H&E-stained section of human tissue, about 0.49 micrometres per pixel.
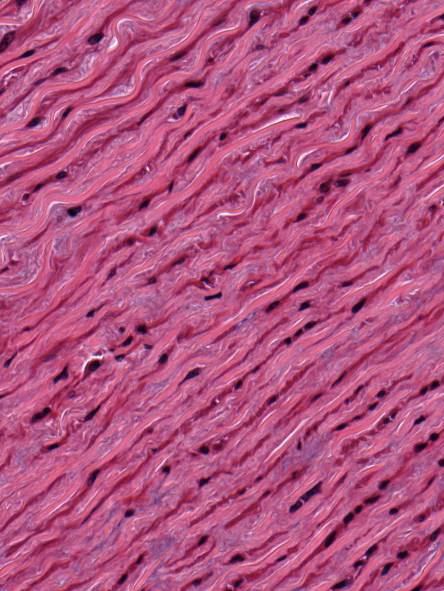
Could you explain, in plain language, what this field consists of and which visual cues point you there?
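What we're looking at is the tunica media of an artery. See how the fibres follow a wavy, crimped course, with dark, rod-like nuclei lying lengthwise between them in fairly even rows across the field.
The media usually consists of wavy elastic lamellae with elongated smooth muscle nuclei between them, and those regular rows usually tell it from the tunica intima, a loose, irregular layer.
In places there is pale bluish material between the fibres.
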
